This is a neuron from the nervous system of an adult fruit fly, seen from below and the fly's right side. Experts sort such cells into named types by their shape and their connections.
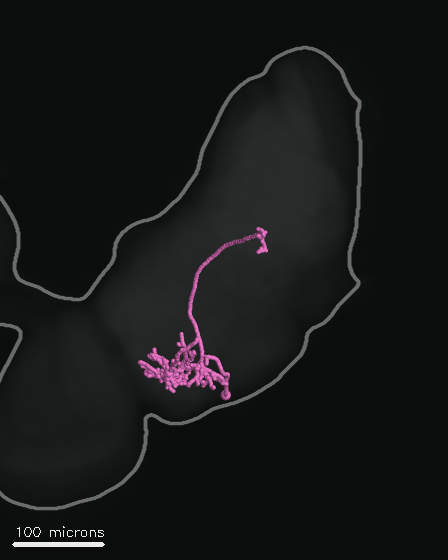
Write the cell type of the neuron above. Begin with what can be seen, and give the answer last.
From top to bottom in the picture it spans about 190 microns. In this view it is taller than it is wide. Its broad class is central-brain intrinsic neuron. The cell type is CB3692.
